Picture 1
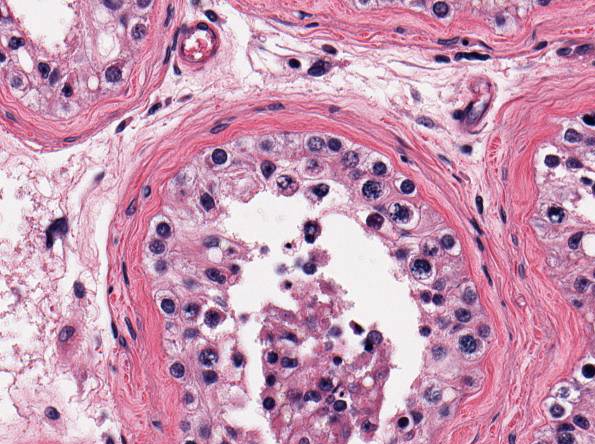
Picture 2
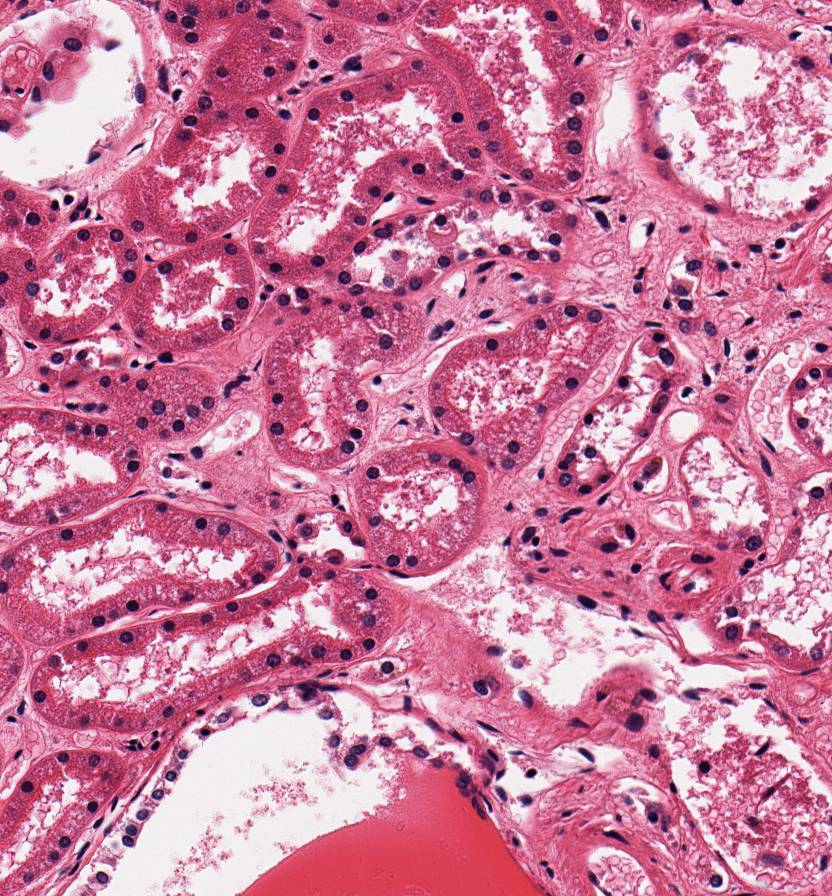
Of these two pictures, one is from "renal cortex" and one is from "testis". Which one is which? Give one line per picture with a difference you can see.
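Picture 1 is from the testis. The lining of the central tubule is stratified, several cells deep, between the wall and the lumen.
Picture 2 is from the renal cortex. The tubules are lined by a single layer of cuboidal to low columnar cells with round, dark nuclei.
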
